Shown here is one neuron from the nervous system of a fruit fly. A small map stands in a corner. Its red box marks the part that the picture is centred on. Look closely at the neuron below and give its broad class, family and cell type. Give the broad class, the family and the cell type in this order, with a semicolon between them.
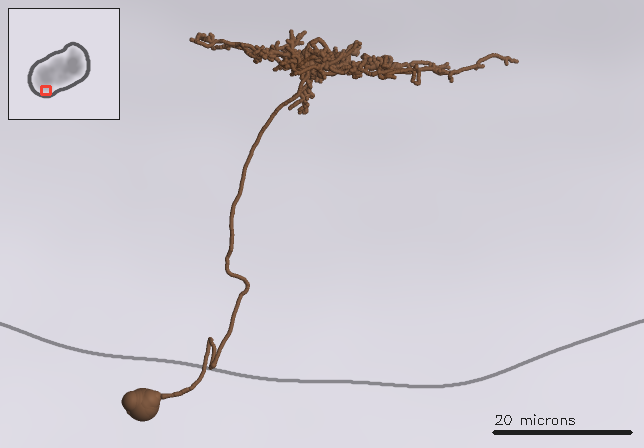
optic-lobe intrinsic neuron; Dm; Dm8b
